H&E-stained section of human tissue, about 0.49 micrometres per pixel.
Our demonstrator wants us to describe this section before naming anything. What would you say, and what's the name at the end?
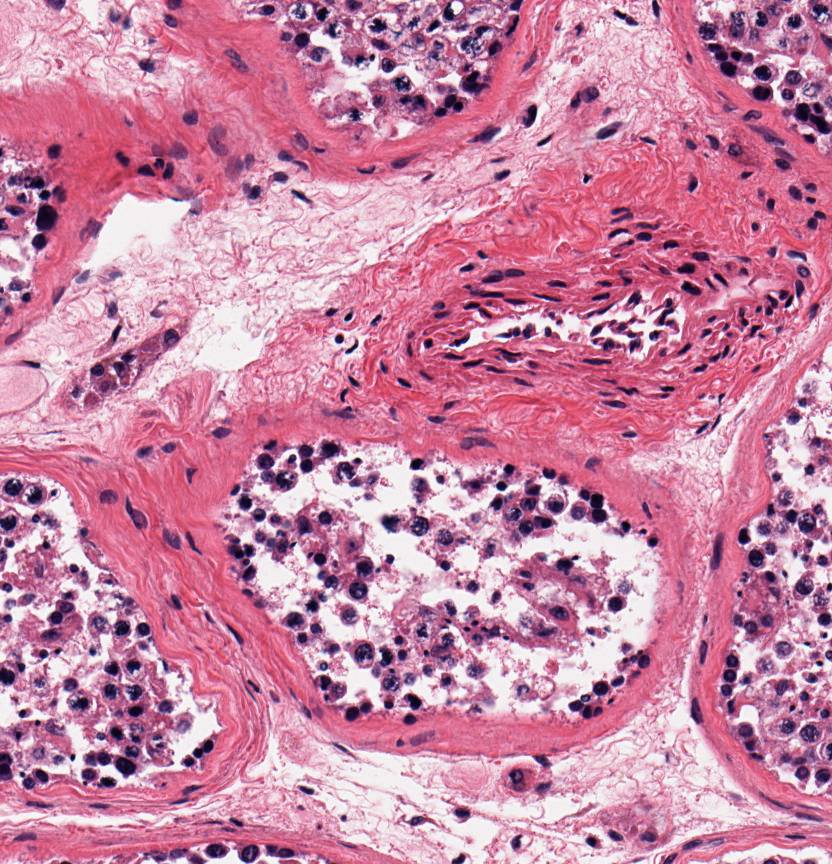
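There are several rounded tubular cross-sections here, the largest at lower centre, with strips of stroma between. Each has a thick, pink, layered fibrous wall holding flattened, elongated nuclei. Inside, some larger cells have round nuclei with coarse, clumped chromatin. The tissue is testis.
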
